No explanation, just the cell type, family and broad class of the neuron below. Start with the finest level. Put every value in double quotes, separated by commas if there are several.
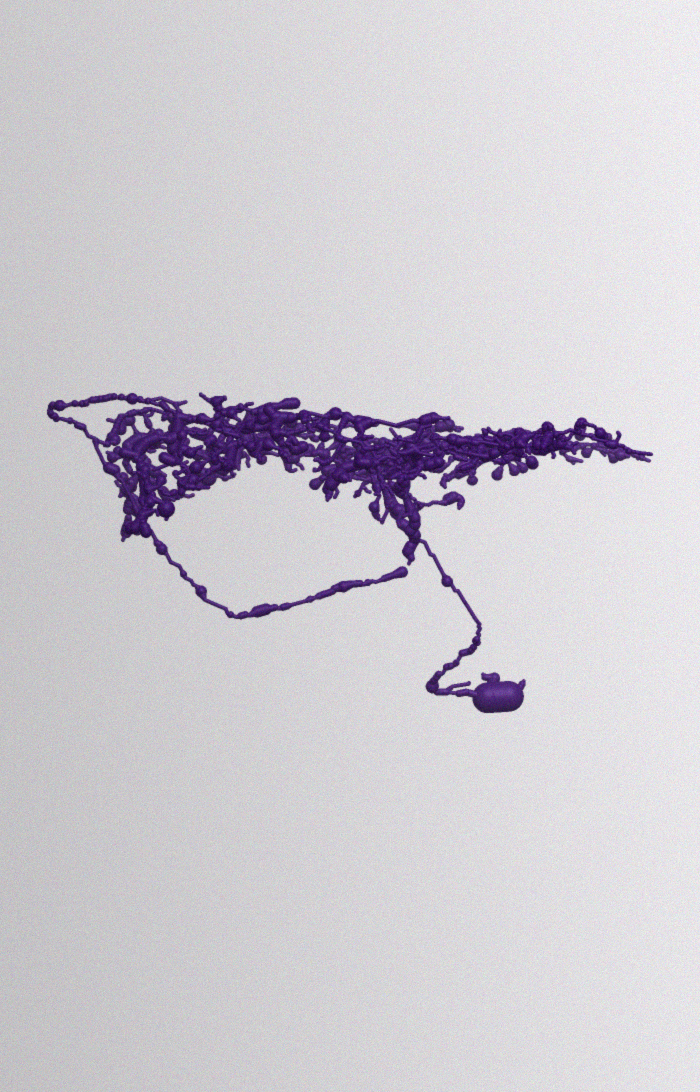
"IN00A014", "hemilineage 00A", "nerve-cord intrinsic neuron"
